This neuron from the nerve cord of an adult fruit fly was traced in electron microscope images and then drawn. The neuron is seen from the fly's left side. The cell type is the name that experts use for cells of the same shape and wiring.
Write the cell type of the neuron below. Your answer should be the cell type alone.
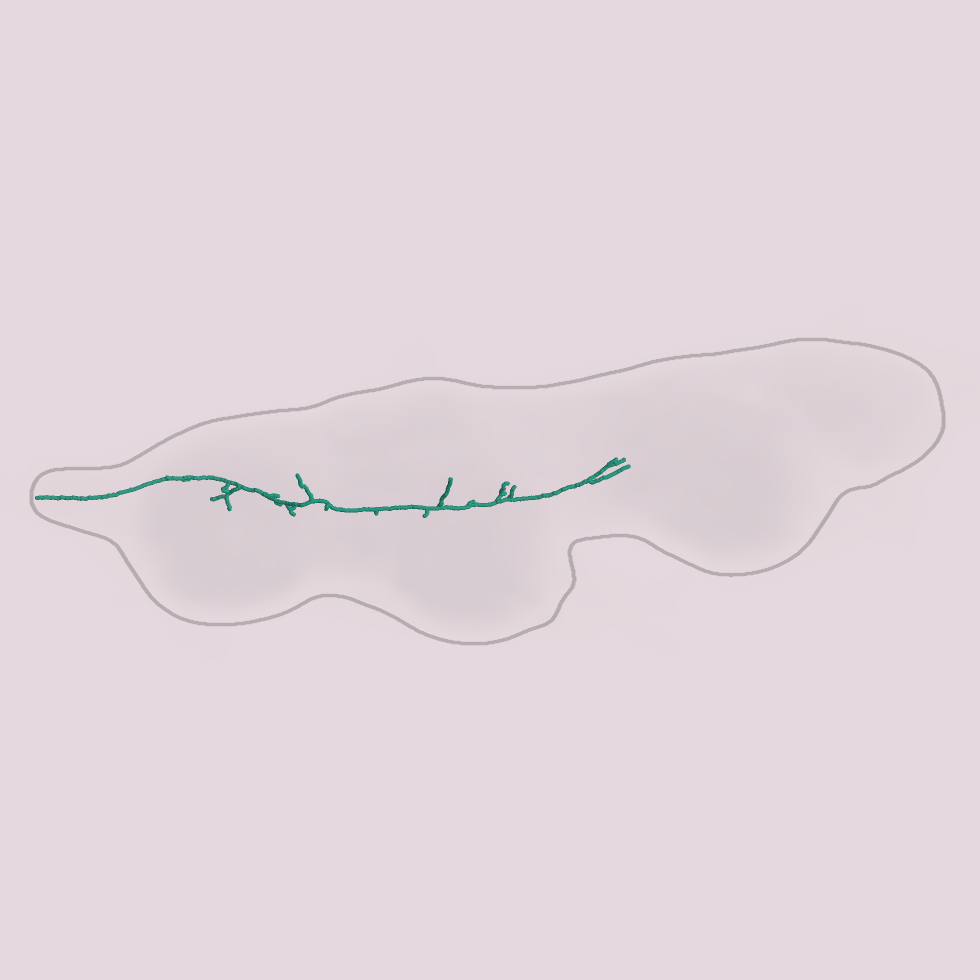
DNge069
